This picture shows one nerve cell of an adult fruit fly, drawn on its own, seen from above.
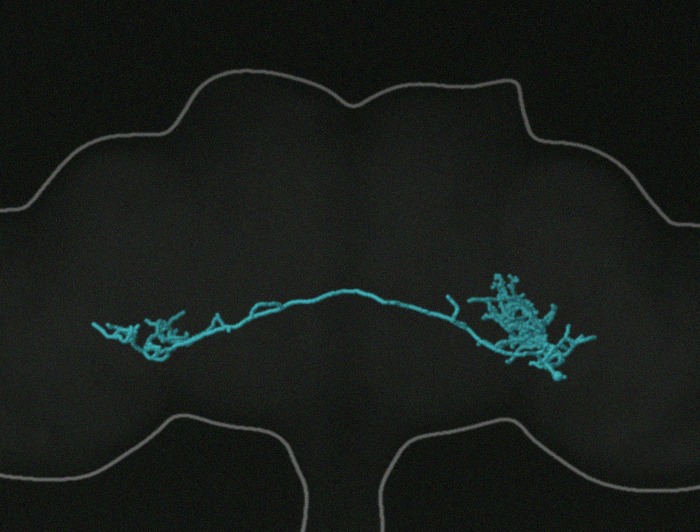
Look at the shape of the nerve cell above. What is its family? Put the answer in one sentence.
The family is hemilineage LHp2.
